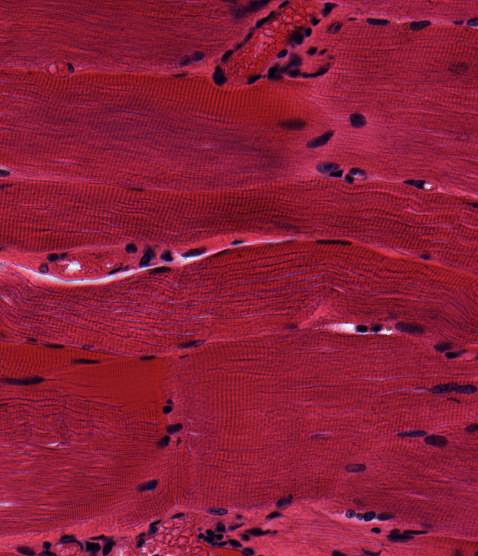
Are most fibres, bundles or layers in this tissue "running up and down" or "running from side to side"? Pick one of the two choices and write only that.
Running from side to side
